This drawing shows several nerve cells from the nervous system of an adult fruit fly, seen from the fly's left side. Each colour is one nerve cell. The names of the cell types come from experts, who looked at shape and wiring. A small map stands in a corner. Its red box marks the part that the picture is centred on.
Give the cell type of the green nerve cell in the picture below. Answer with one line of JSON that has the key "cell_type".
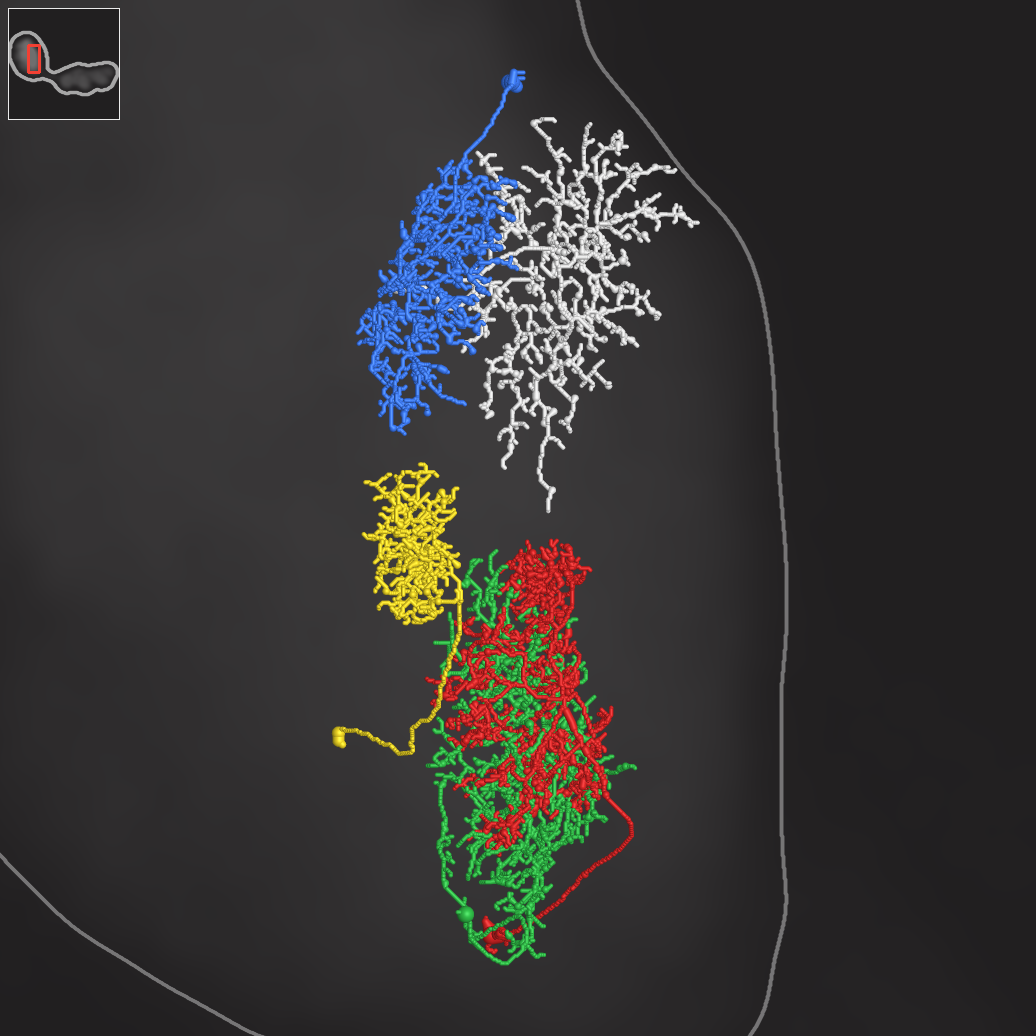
{"cell_type": "Pm8"}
